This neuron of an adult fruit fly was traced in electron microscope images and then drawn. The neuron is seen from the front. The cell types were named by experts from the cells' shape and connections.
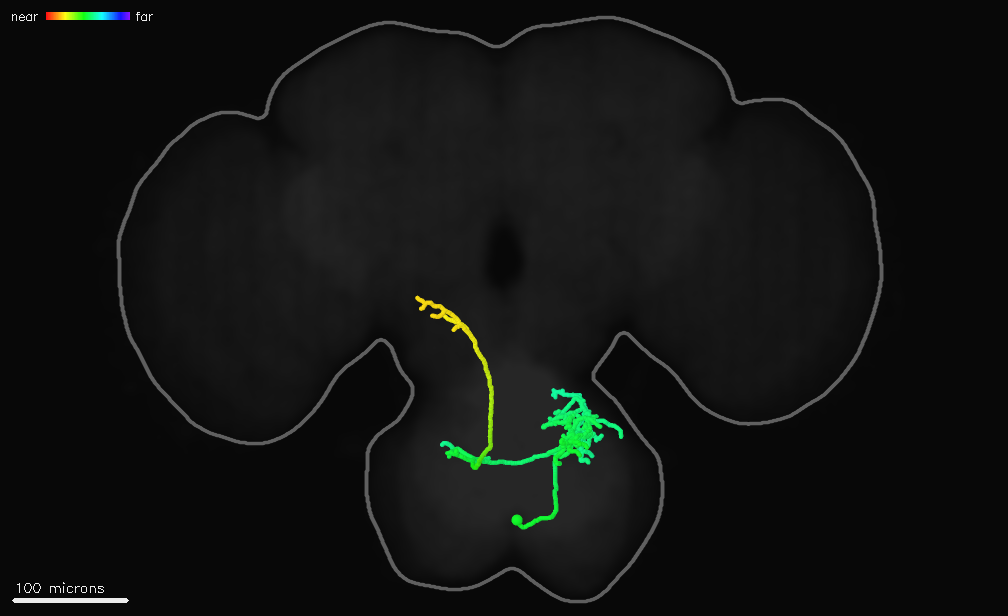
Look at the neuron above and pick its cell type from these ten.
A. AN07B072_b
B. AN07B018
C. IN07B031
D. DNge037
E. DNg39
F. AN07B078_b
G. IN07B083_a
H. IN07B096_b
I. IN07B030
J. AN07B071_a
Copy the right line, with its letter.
J. AN07B071_a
